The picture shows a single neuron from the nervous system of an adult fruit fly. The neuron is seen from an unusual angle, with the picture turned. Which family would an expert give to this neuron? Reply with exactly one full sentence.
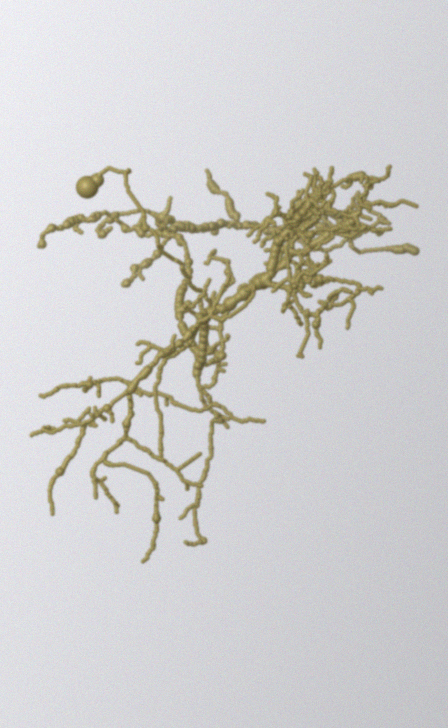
This neuron has been assigned the family hemilineage CREa2_ventral.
